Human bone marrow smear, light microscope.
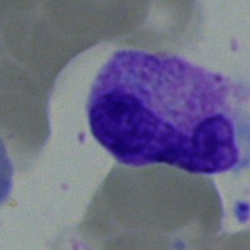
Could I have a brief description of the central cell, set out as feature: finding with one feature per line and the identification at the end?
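Nucleus: curved band along the lower cell edge
Nuclear stain: deep blue-purple, darker than the cytoplasm
Cytoplasm: lilac-purple, filling the upper part of the cell
Granules: fine purple speckles throughout the cytoplasm
Identification: band neutrophil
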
